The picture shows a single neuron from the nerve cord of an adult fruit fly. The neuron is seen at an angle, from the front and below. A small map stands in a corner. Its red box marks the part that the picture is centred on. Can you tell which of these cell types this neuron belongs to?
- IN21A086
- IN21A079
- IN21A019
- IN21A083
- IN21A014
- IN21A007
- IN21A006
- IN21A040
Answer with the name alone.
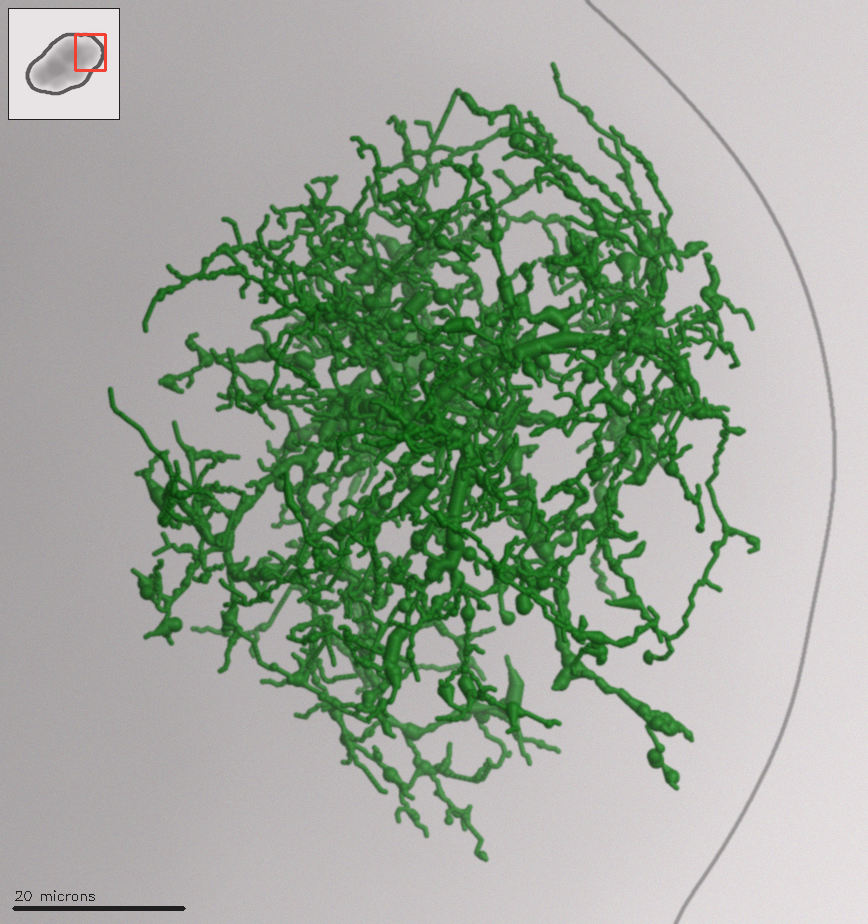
IN21A006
